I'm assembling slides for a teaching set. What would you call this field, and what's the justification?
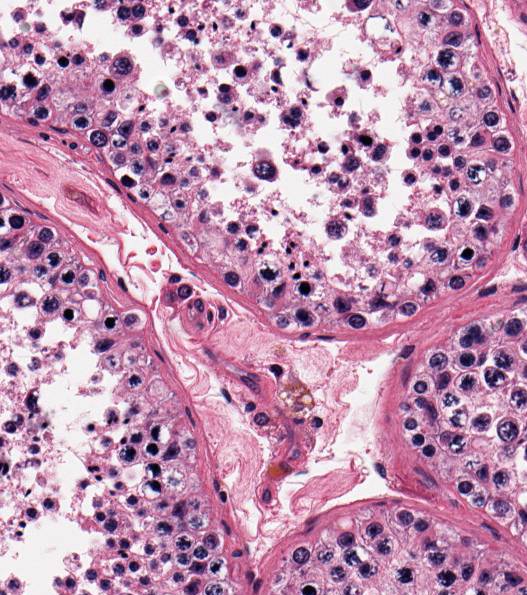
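The field mainly shows seminiferous tubule, in parts of four rounded tubules separated by narrow interstitial strips that meet centrally. Their linings are many cell layers deep, not single.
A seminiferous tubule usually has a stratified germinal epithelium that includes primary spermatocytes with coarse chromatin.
That fits these layered linings and their many large round cells with coarse, clumped dark chromatin.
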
